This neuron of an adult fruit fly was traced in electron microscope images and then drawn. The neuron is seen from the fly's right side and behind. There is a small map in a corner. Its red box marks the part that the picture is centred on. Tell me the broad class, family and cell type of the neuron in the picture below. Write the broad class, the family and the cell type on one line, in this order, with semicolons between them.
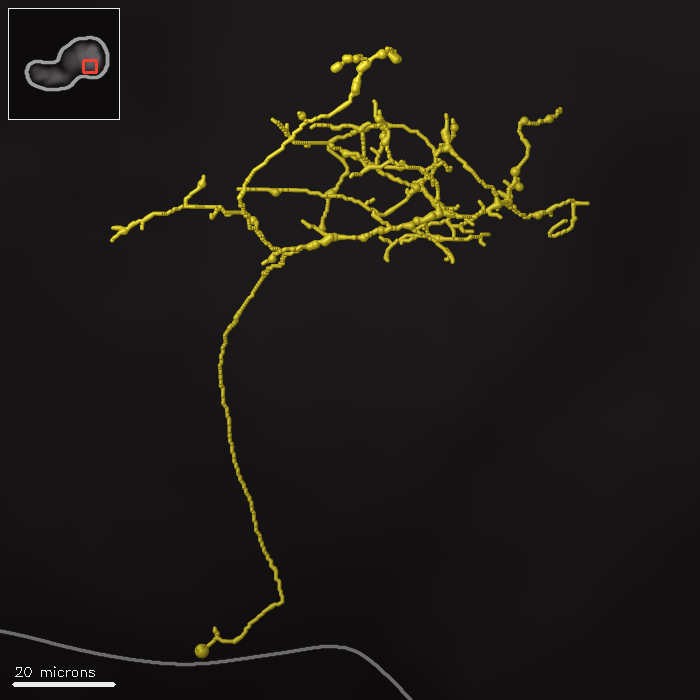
central-brain intrinsic neuron; hemilineage MX3; CB2440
